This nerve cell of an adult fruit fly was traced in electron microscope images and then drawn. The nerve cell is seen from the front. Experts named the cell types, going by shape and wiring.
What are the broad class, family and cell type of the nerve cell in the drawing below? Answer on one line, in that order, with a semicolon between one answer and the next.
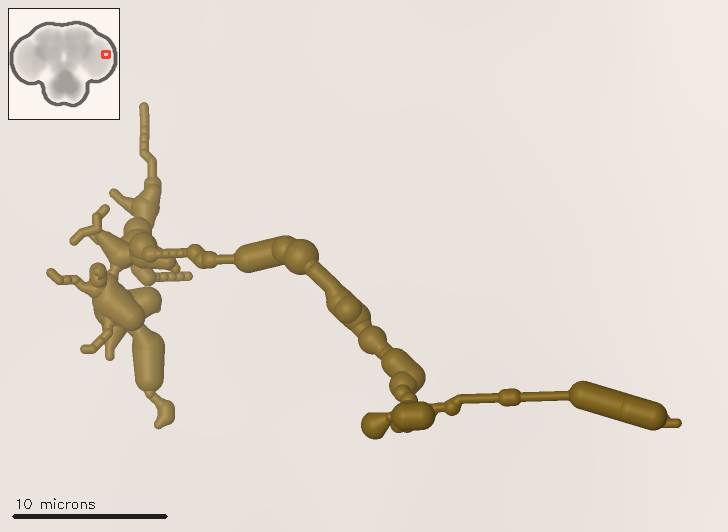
optic-lobe intrinsic neuron; L; L3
